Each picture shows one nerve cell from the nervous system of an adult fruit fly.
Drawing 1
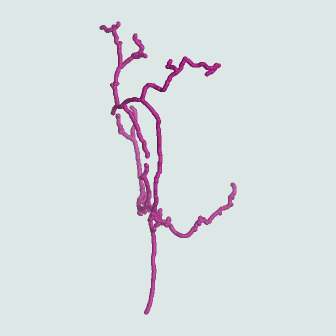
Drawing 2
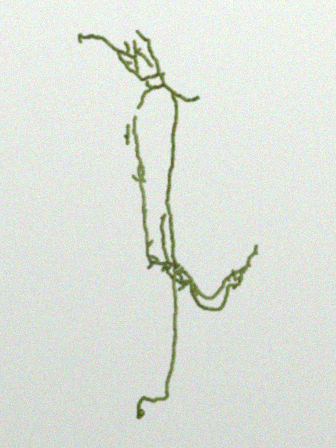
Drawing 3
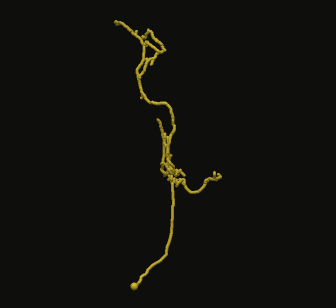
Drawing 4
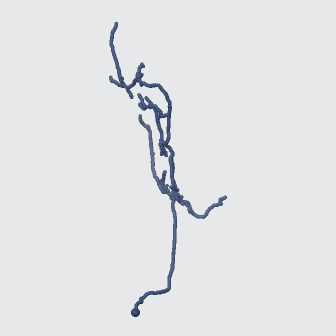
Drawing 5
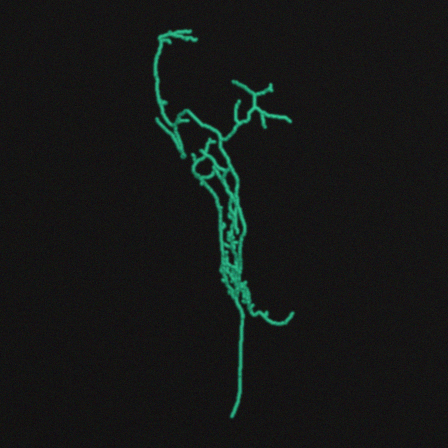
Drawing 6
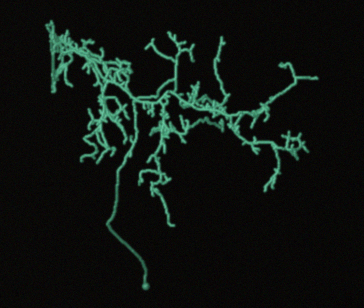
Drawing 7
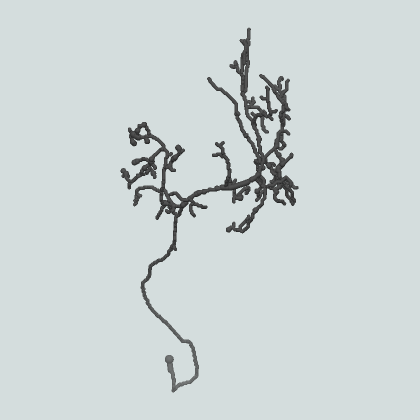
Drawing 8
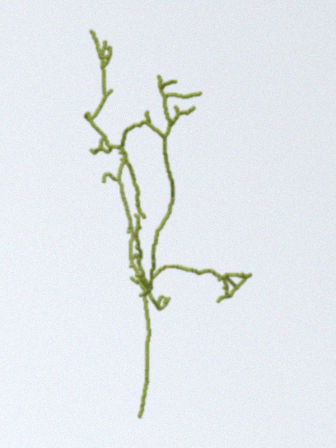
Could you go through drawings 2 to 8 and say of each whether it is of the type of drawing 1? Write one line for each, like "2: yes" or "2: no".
2: yes
3: yes
4: yes
5: yes
6: no
7: no
8: yes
